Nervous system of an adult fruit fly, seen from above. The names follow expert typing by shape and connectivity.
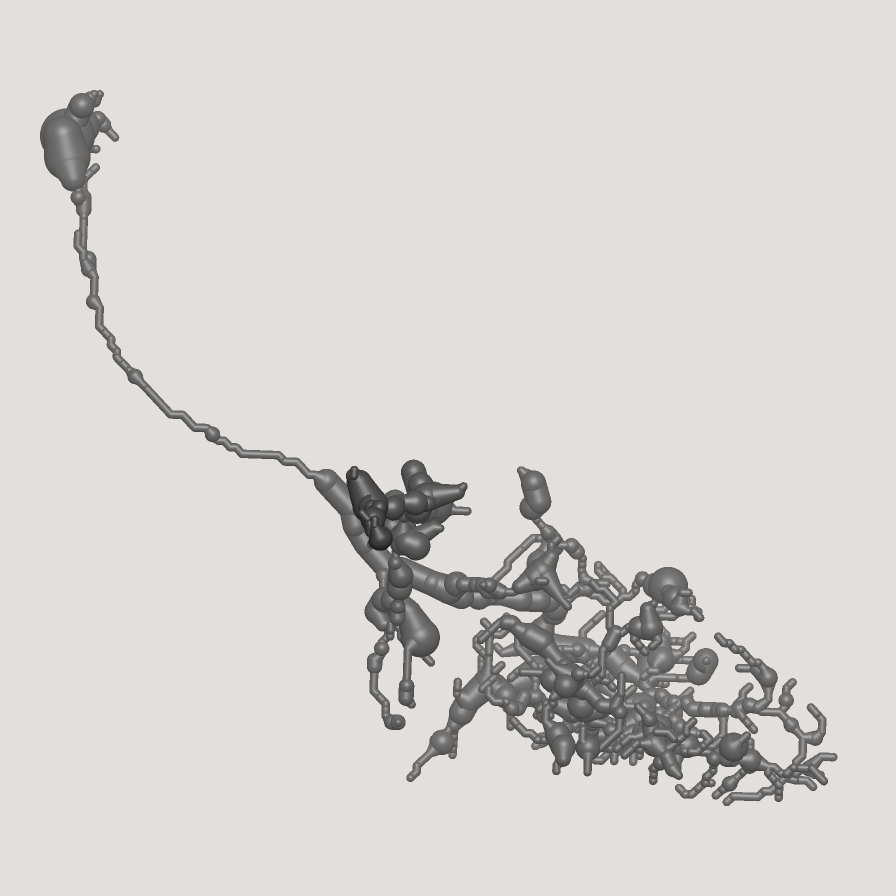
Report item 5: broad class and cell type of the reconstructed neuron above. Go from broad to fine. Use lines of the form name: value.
broad class: central-brain intrinsic neuron
cell type: CB4172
